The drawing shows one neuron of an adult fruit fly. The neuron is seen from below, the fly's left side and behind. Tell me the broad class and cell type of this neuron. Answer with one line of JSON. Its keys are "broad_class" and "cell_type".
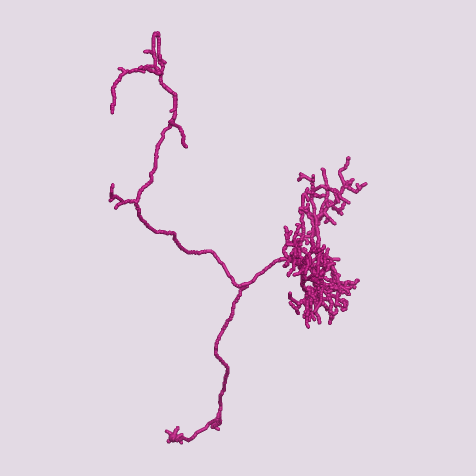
{"broad_class": "central-brain intrinsic neuron", "cell_type": "GNG658"}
